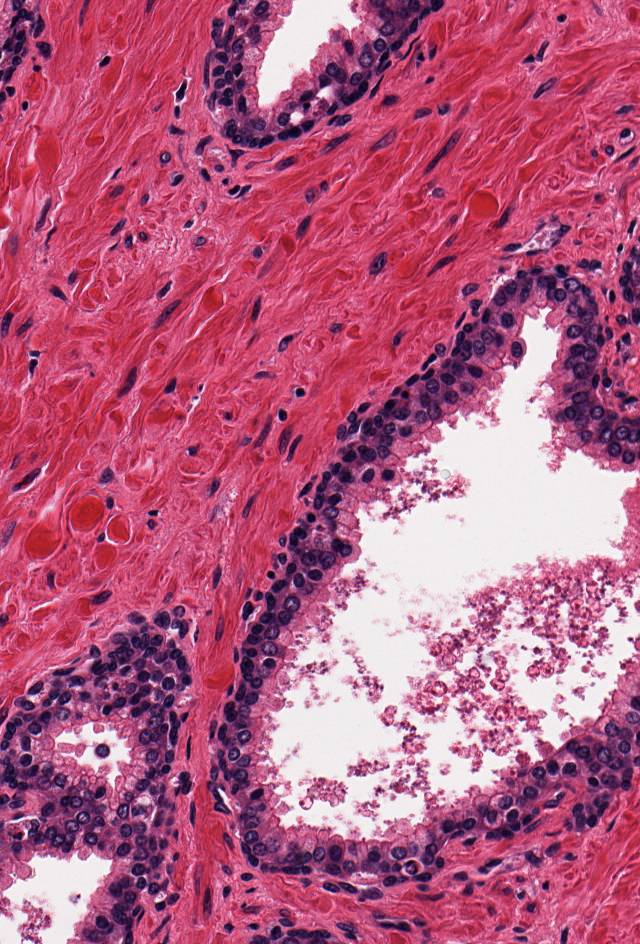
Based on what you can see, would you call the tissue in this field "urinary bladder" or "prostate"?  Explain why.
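It's prostate.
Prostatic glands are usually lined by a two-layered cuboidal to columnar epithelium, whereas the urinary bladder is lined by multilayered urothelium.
Here, glands sit along the right side and lower left, separated by a broad band of dense pink stroma across the upper left. The big gland on the right has an irregular, infolded lumen outline rather than a smooth round one. Its lining cells have pale, finely clear cytoplasm on the side facing the lumen. Their nuclei are small, round, dark and fairly uniform in size.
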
